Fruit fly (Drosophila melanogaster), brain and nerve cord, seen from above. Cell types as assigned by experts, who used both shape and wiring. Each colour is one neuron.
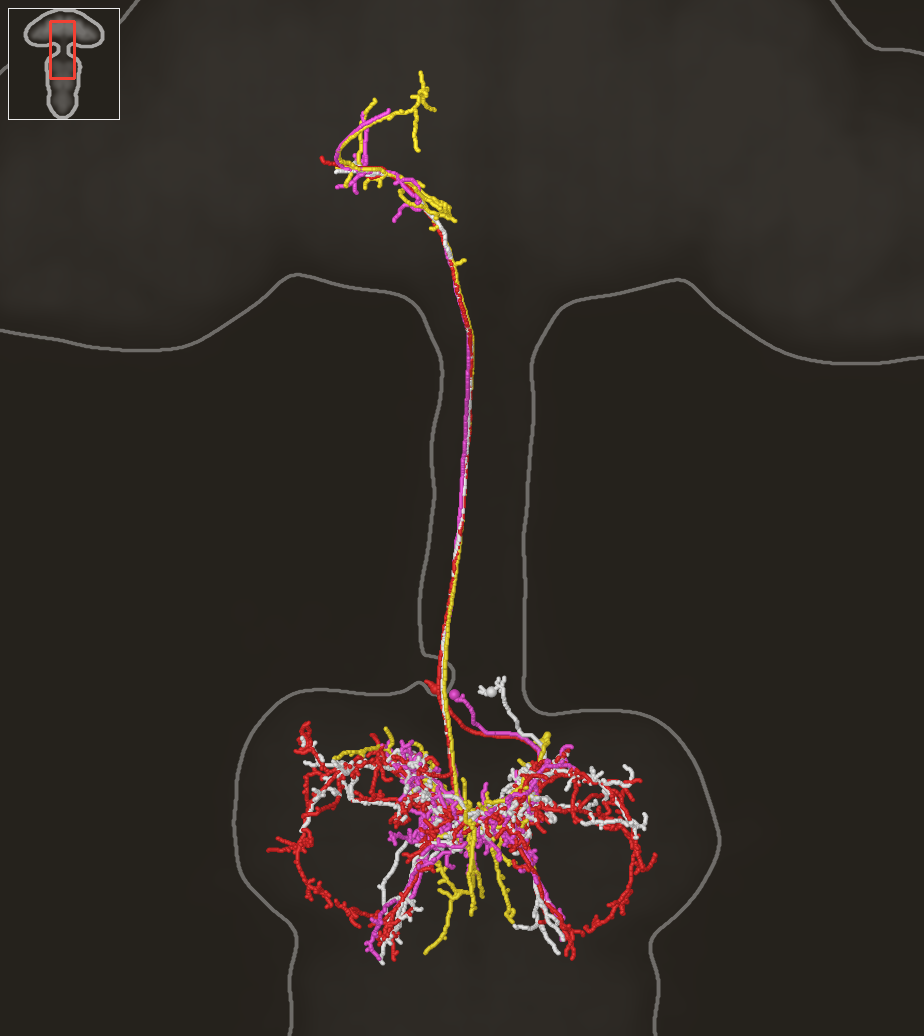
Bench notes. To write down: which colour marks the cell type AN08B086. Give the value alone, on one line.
yellow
